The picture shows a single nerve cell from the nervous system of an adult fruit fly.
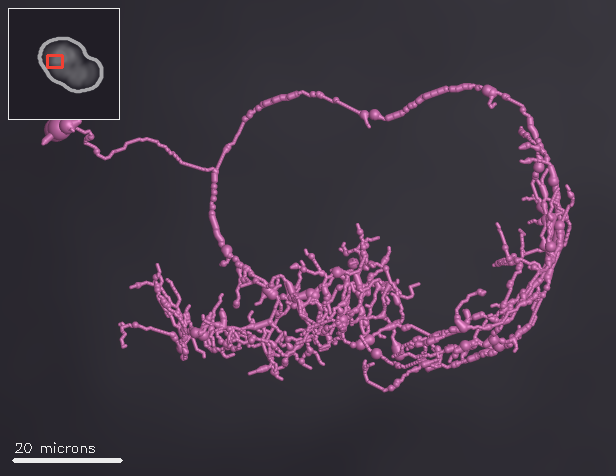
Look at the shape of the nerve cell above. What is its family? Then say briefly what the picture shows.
Its family is hemilineage 14A. This is a nerve-cord intrinsic neuron. From left to right in the picture it spans about 100 microns. The picture shows dozens of branch ends.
